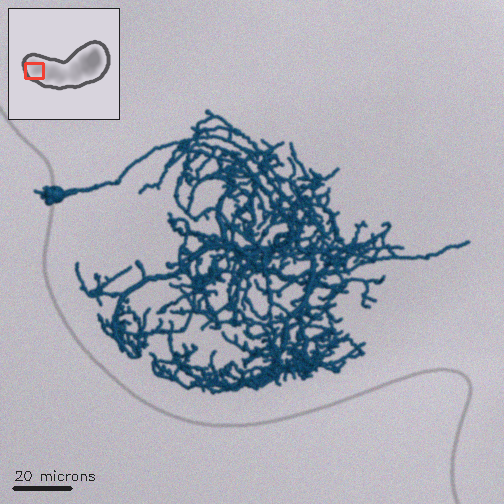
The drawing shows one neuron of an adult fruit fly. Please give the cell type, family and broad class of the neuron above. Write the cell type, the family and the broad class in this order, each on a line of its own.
IN21A014
hemilineage 21A
nerve-cord intrinsic neuron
